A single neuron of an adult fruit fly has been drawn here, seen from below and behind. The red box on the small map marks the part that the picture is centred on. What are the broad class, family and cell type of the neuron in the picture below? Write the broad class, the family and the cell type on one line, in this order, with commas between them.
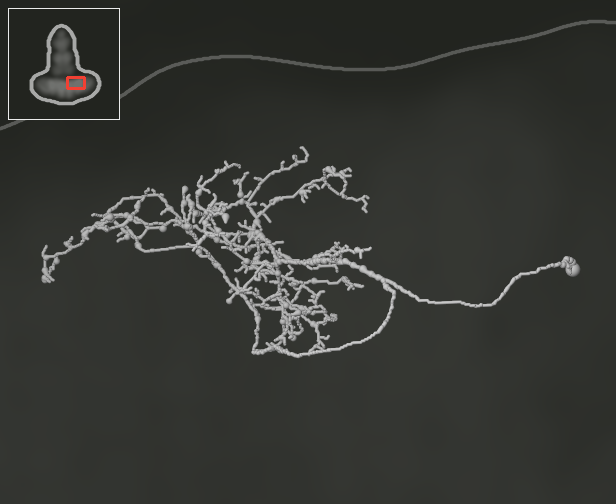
central-brain intrinsic neuron, hemilineage SLPal1, SLP021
